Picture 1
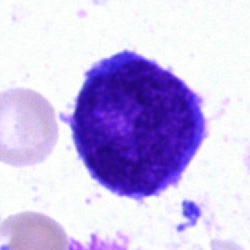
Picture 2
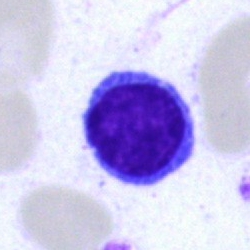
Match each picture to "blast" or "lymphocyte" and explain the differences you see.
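The blast appears in picture 1; the lymphocyte appears in picture 2. Outline: the lymphocyte is round, while the blast is roughly round with a slightly angular outline and a slightly ragged margin bearing a few tiny tags. Nucleus: the lymphocyte's chromatin is dense and dark purple, with a clumped, mottled texture, and no nucleolus is visible.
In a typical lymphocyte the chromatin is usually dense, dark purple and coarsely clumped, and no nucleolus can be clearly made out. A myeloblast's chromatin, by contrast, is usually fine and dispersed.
The blast's nucleus has a paler, less dense patch near its centre. Cytoplasm: in the lymphocyte it forms a thin rim of deep blue around the nucleus, without granules.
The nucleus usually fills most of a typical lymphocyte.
Vacuoles: none are seen in the lymphocyte's cytoplasm, and no clear ones in the blast. Surroundings: two red cells lie at the left edge of picture 1 without touching the blast.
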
